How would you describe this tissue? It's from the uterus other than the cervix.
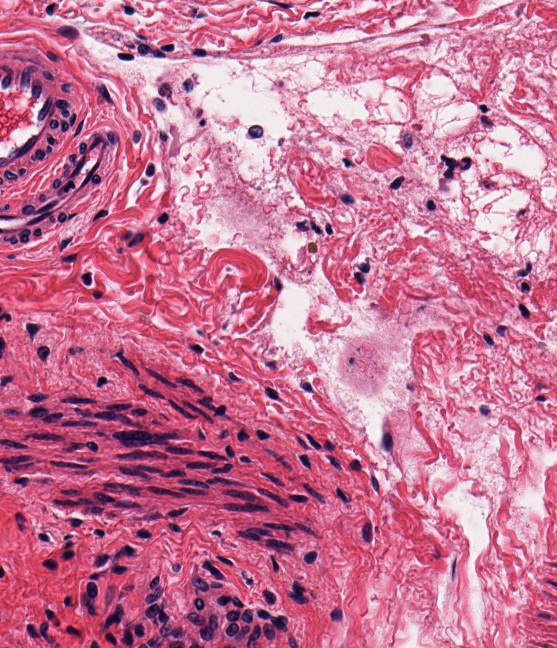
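At the lower left, spindle cells with elongated, dark, cigar-shaped nuclei form a bundle in parallel array. The looser tissue in the centre is made of wispy pale pink strands and fragments of collagen, separated by many clear spaces. The nuclei scattered through it are small, dark and sparse. A small patch of pale bluish-purple amorphous material lies near the centre of the field.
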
